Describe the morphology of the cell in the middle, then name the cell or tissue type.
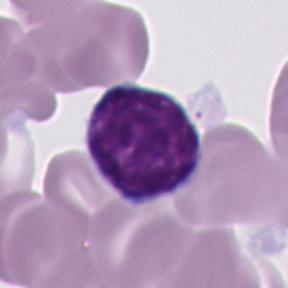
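Its outline is roughly round, though the edges are slightly uneven. The nucleus is round, with no lobes and no notch. Around it you only get a very thin rim of cytoplasm, and there are no granules to be seen in it. That's a typical lymphocyte.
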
